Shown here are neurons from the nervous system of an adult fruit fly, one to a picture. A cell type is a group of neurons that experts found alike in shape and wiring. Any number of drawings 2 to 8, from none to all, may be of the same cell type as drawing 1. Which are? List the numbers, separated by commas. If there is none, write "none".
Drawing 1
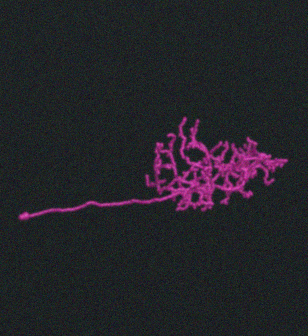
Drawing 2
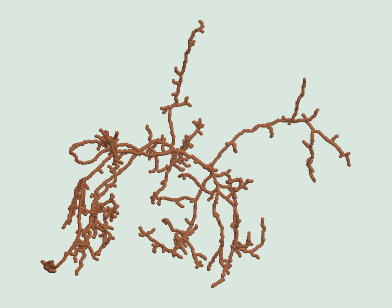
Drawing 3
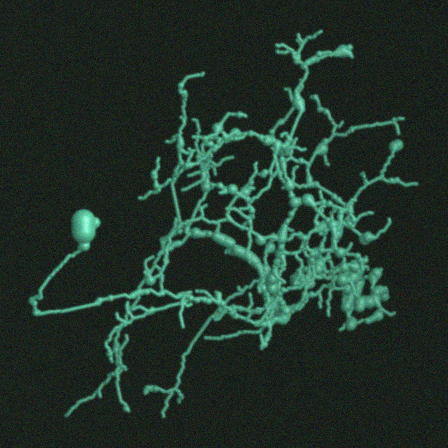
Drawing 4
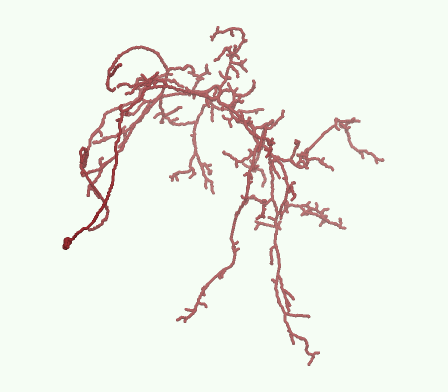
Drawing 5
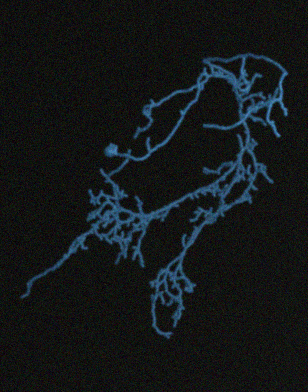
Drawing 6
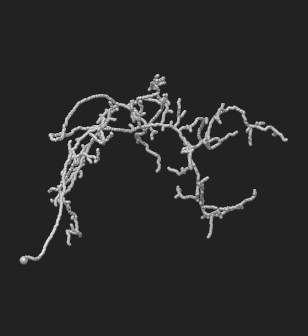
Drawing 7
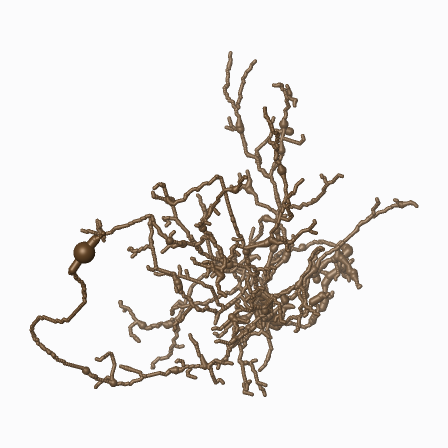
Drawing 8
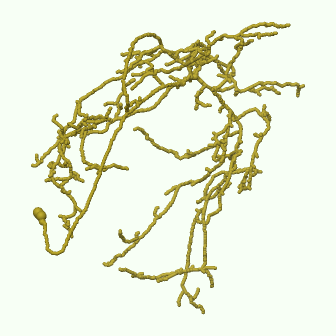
3, 7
